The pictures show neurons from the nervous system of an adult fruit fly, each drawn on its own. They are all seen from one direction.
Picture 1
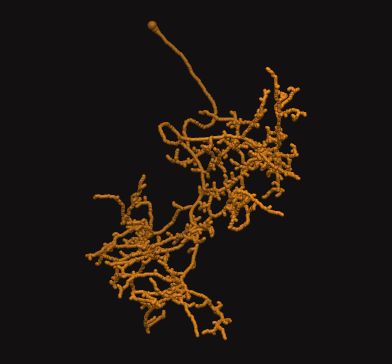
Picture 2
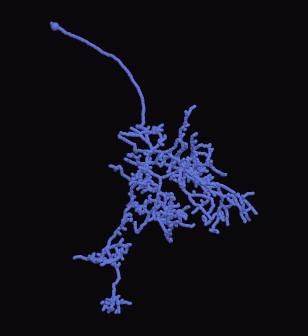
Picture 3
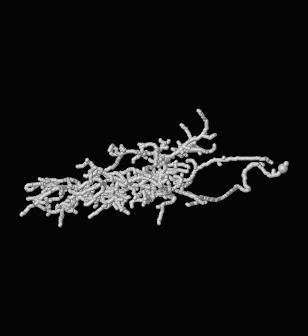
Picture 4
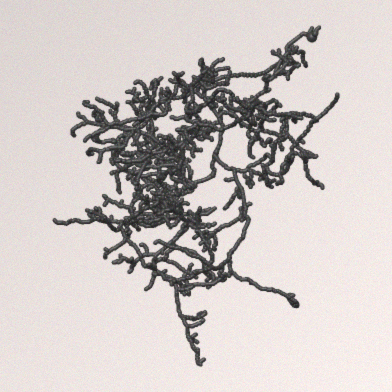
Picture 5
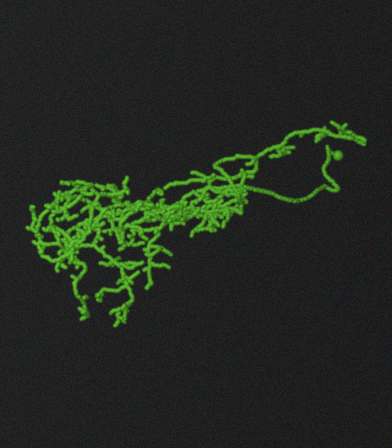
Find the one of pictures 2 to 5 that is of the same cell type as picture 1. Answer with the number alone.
2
